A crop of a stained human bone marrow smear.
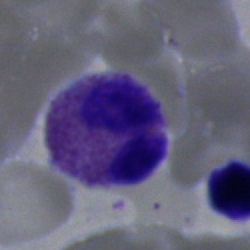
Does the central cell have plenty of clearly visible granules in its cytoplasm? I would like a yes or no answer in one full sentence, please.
Yes, this cell's cytoplasm carries many visible granules.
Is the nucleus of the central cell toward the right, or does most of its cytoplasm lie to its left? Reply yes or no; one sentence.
Yes, in this cell the nucleus is positioned toward the right.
